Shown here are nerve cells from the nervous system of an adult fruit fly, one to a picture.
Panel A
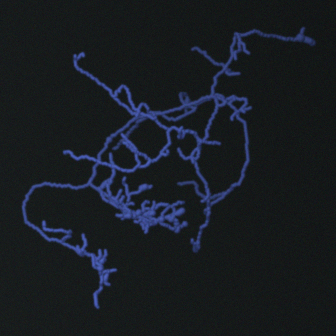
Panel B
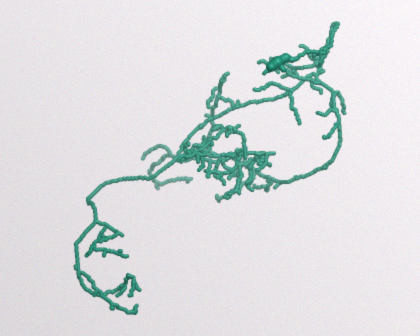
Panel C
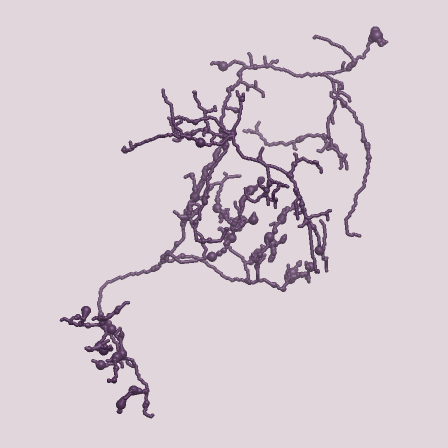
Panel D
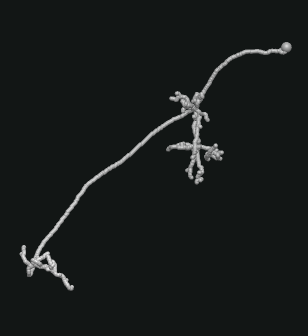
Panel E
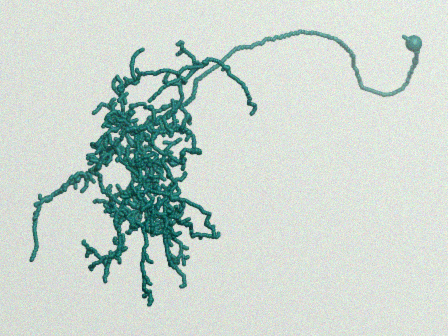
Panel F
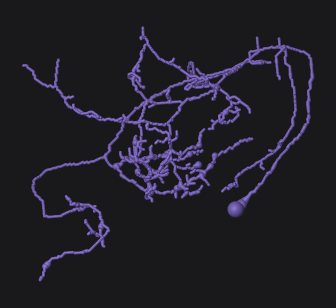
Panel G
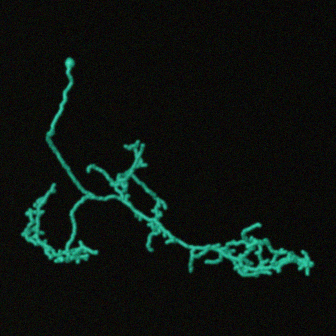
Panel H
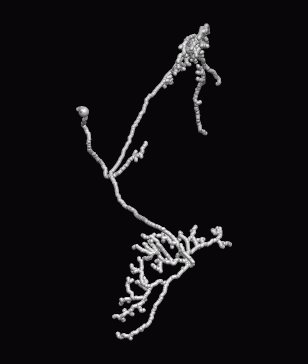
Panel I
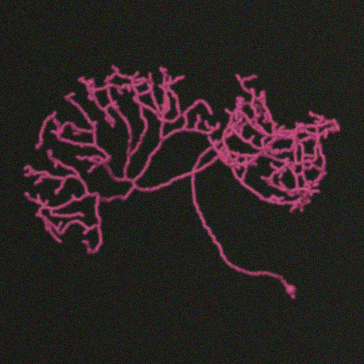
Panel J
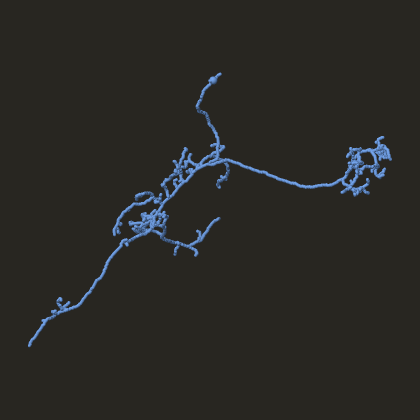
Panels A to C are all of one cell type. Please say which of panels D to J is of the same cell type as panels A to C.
F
